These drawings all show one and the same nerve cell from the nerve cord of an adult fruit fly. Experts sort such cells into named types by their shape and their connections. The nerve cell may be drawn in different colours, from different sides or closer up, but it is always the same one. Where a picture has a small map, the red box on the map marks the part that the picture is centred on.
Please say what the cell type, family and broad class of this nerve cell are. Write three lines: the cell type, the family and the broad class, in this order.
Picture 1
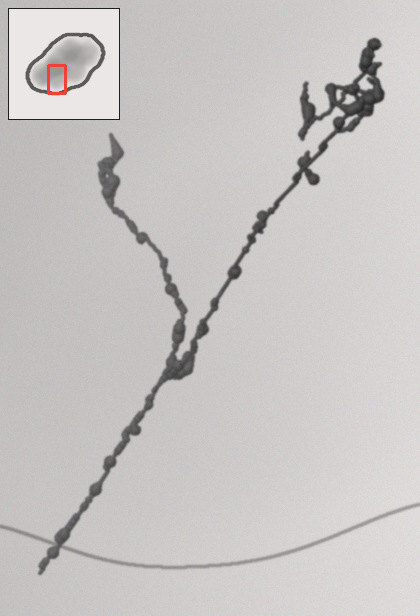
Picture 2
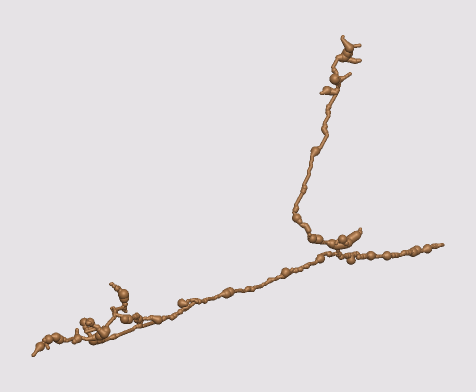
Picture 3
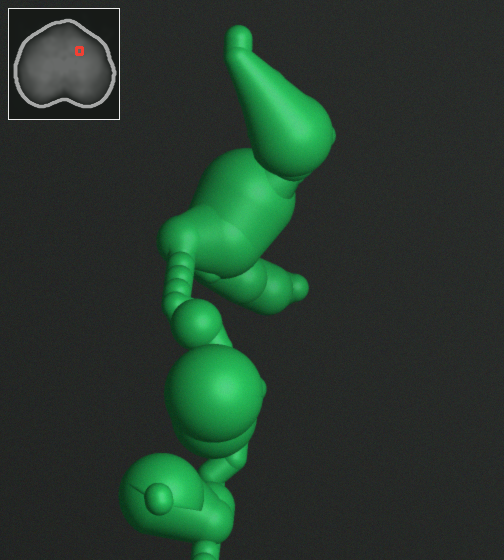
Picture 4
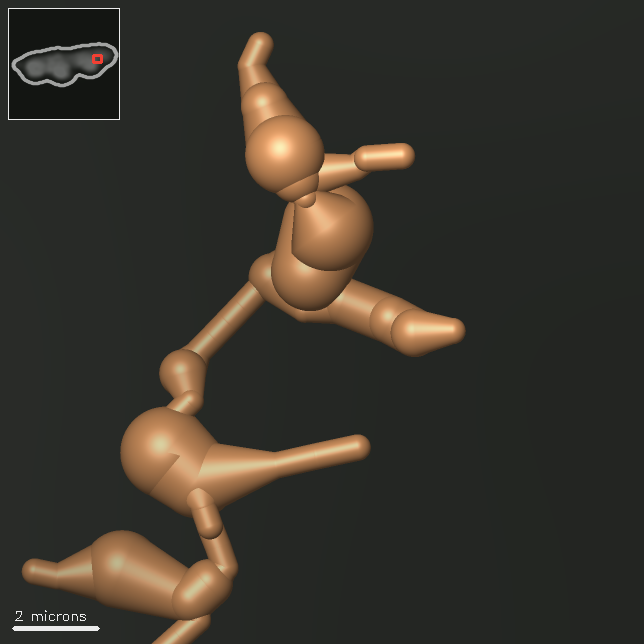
SNpp41
class mechanosensory proprioceptive
sensory neuron entering the nerve cord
